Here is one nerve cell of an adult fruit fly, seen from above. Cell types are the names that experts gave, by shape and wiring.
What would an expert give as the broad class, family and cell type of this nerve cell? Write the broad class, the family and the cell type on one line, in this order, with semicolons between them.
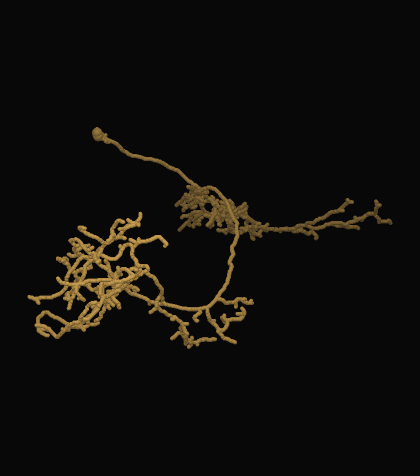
central-brain intrinsic neuron; hemilineage ALl1_ventral; SLP236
